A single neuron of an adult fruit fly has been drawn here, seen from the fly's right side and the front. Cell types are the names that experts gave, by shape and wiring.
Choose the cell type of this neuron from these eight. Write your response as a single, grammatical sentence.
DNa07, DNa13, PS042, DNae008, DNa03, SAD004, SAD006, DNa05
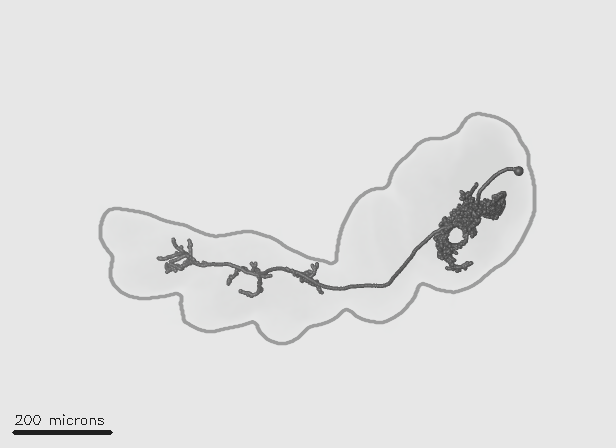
The neuron is categorized under cell type DNa13.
